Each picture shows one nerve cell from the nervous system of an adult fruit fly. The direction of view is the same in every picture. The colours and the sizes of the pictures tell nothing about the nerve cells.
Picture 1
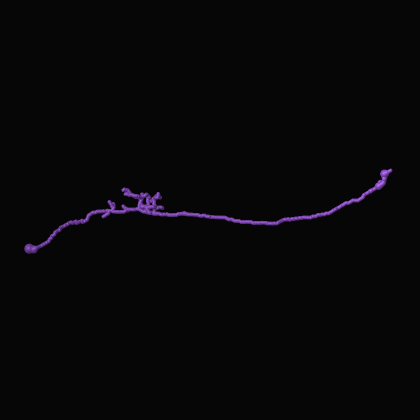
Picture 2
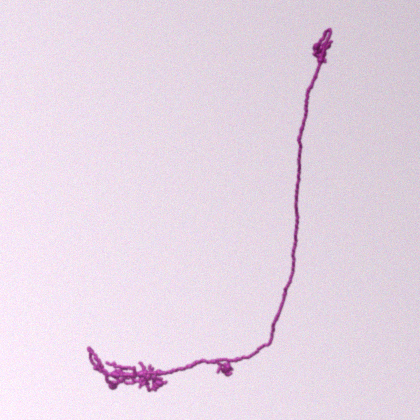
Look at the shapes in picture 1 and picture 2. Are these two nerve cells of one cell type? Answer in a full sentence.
They are of different cell types.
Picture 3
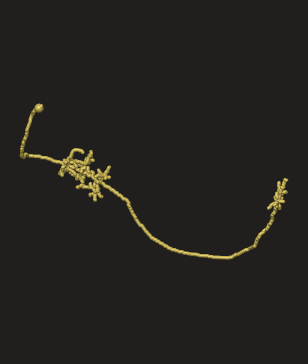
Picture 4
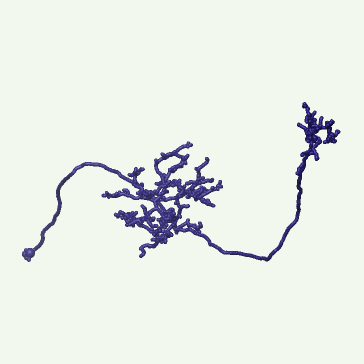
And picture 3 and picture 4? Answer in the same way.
They are of the same cell type.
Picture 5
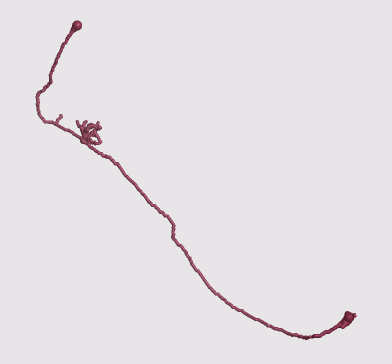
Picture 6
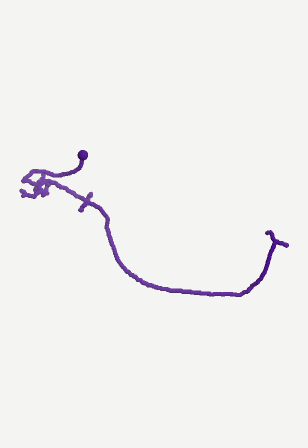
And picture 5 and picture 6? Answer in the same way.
They are of different cell types.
